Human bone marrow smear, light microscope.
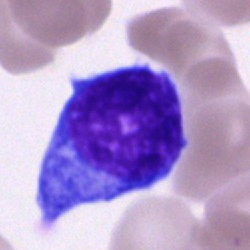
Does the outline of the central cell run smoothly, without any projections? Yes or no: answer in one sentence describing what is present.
No, the cell lacks a smooth edge; its outline is rough.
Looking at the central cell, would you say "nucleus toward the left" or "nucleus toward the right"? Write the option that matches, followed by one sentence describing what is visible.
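Nucleus toward the right. The nucleus sits in the upper right part of the cell.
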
